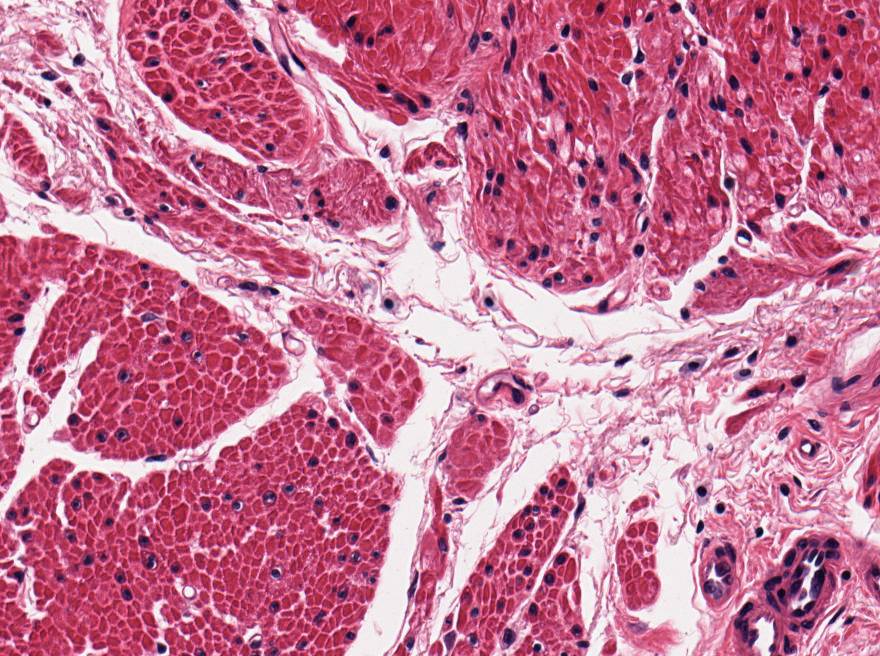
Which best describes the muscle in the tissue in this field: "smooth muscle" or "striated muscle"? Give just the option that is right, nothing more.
Smooth muscle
